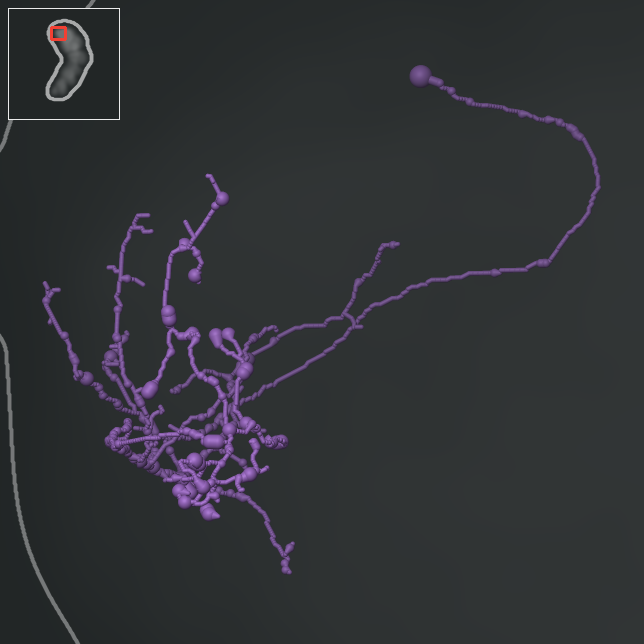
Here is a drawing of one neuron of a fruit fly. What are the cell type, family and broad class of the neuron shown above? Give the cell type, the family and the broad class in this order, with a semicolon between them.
CB2292; hemilineage SLPpl3; central-brain intrinsic neuron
